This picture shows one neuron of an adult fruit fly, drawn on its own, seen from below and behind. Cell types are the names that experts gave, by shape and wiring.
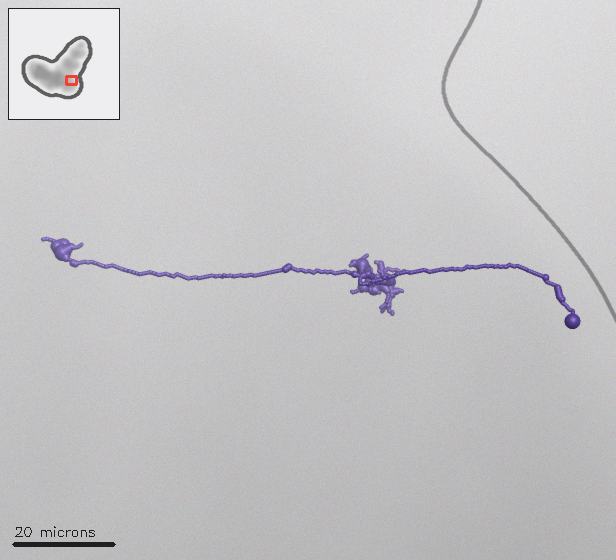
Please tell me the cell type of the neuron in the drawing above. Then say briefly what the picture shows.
It is of cell type T3. Its broad class is optic-lobe intrinsic neuron. Its cell body lies on the right of the picture. From left to right in the picture it spans about 110 microns.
